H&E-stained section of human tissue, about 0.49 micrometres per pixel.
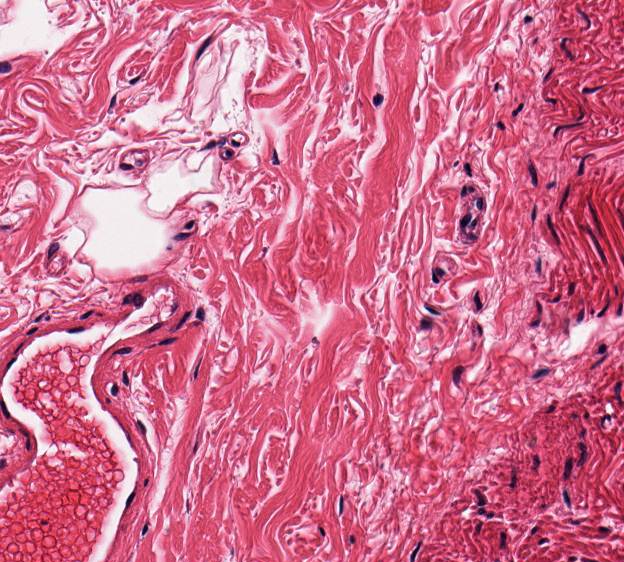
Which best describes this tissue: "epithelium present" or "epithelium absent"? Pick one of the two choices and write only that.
Epithelium absent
